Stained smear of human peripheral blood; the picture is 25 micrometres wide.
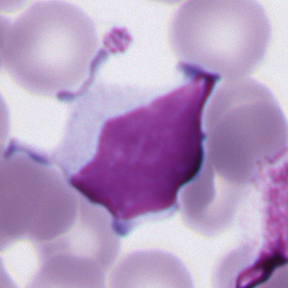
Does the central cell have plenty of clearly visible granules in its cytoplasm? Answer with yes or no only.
No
